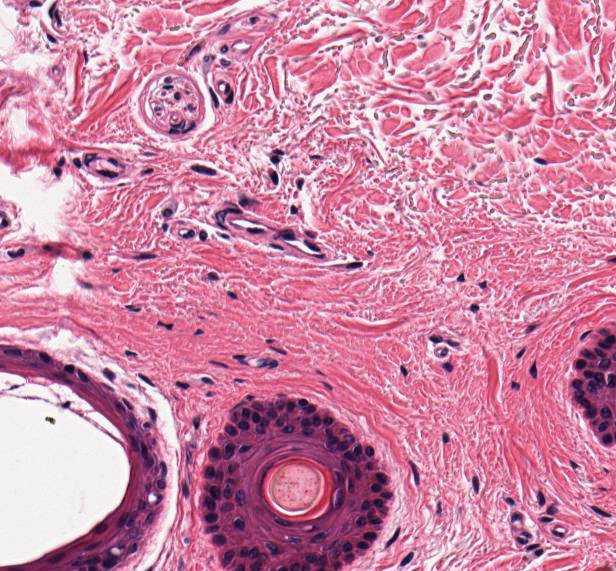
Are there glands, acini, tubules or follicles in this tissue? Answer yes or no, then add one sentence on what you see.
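Yes. Cross-sections of hair follicles lie along the bottom of the field, with collagenous stroma filling the area above them.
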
